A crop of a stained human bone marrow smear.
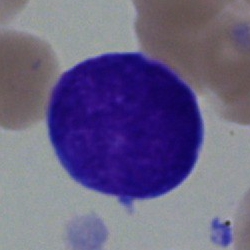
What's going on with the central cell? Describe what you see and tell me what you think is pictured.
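Bottom edge: small blunt bleb protruding. Cytoplasm: no distinct paler rim separable from nucleus. Chromatin: deep blue-violet across whole cell. Granules: none visible. Name: blast.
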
